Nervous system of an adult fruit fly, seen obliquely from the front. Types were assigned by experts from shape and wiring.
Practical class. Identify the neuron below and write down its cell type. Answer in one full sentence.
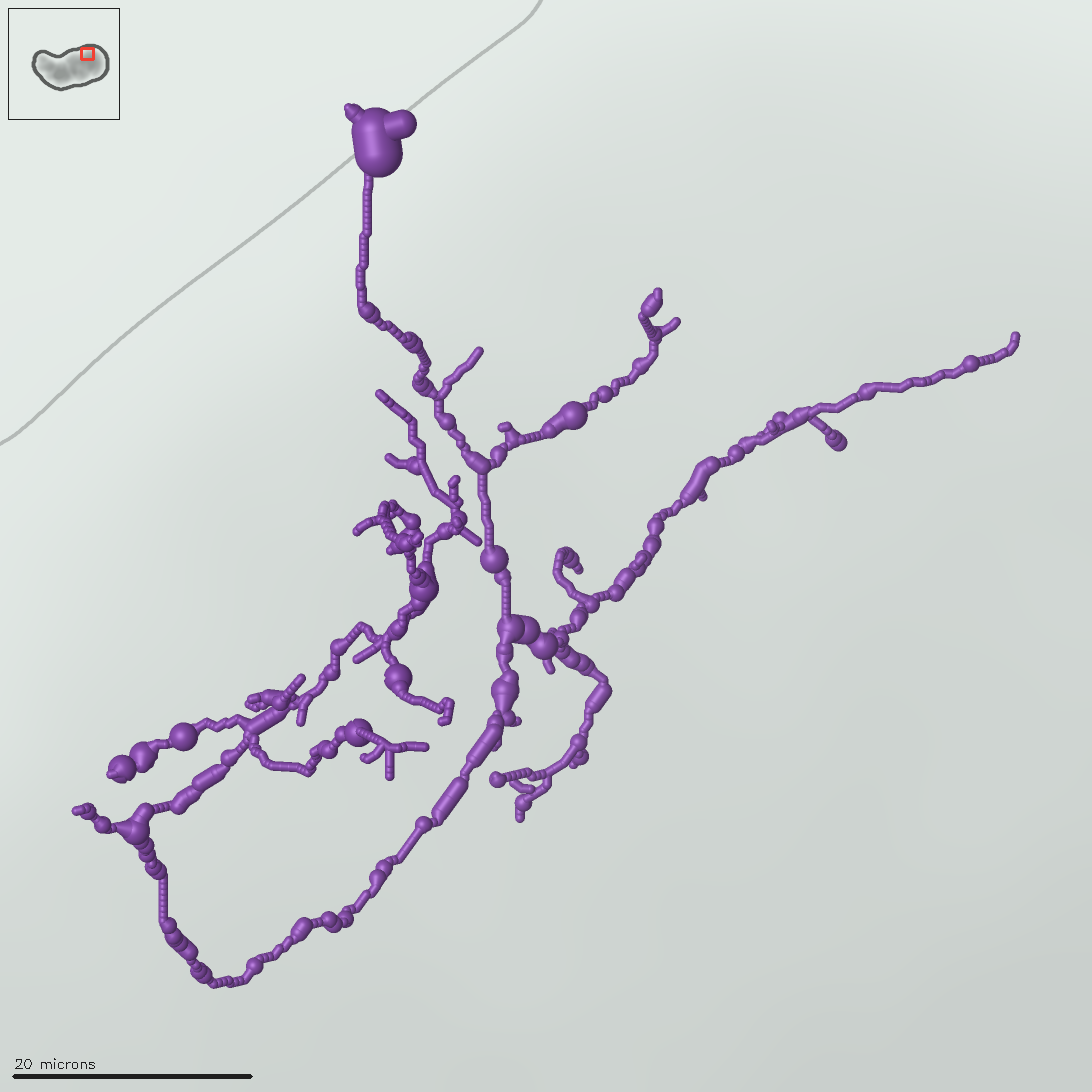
Included in the cell type CB2295 is this neuron.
